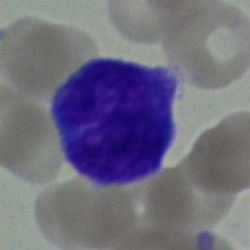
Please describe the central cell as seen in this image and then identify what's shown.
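Let me go round the edge first: roughly round, but with a few flattened, slightly angular sides, and the upper-right edge is a little ragged with small irregular bits. Inside, the nucleus fills almost the whole cell. Cytoplasm is very scant, and I can't make out a distinct pale rim around most of the nucleus. So this is a blast.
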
